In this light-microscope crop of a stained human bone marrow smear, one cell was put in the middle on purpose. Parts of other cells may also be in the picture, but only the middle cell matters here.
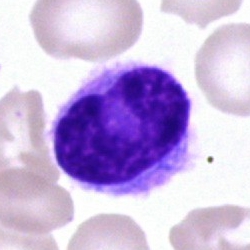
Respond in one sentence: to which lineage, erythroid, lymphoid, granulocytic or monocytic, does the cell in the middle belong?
In lineage, the cell at the crop's center is lymphoid.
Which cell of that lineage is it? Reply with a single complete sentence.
Here the centrally located cell is a hairy cell.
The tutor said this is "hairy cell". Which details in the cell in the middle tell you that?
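Start at the edge of this hairy cell: it has a fine fuzzy fringe.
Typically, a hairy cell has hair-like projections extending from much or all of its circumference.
So the fringe along the edge goes with the name. Inside, the nucleus fills most of the cell, and a paler cleft runs down through its middle from the upper edge. The cytoplasm is only a thin pale blue-lavender rim, widest at the lower right.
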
